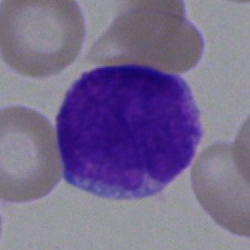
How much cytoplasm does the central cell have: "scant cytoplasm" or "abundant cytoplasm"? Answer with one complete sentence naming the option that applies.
The nucleus fills most of the cell.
